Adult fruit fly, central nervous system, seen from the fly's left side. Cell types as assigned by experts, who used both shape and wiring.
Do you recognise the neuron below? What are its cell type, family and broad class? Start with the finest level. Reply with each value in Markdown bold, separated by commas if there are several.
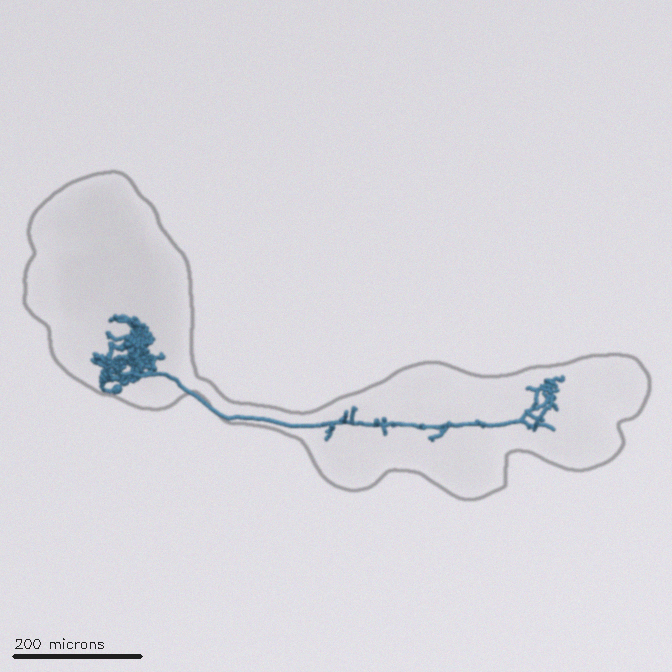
**DNg44**, **DNg**, **descending neuron**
